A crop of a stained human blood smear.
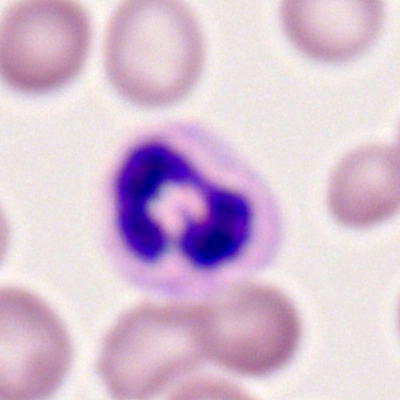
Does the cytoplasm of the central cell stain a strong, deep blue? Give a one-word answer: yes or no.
No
